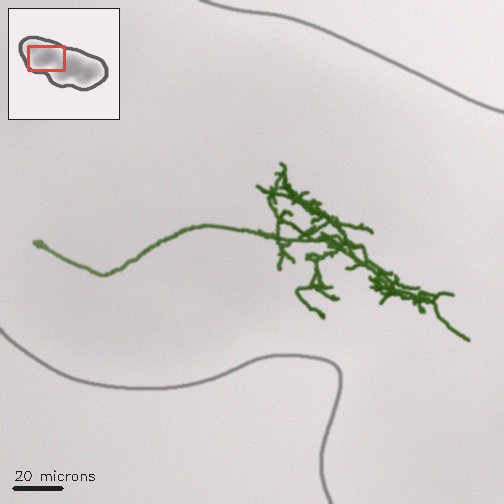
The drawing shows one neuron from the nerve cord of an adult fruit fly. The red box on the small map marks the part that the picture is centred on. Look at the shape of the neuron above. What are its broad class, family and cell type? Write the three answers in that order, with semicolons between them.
nerve-cord intrinsic neuron; hemilineage 05B; IN05B090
